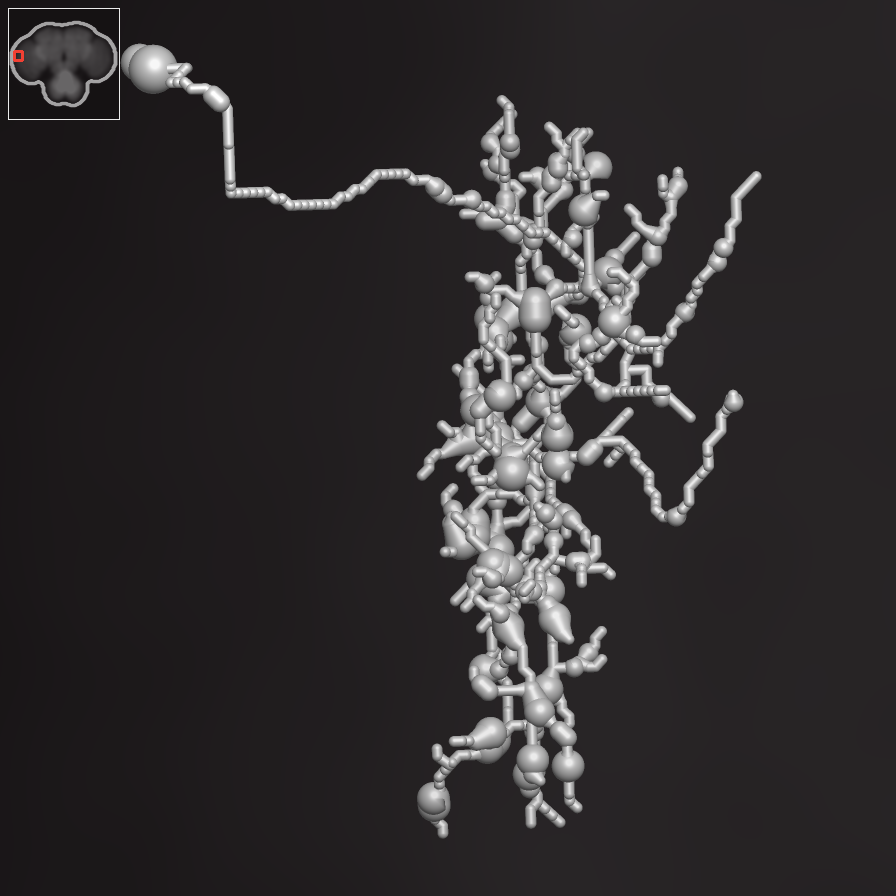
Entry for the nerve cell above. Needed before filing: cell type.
Cm5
